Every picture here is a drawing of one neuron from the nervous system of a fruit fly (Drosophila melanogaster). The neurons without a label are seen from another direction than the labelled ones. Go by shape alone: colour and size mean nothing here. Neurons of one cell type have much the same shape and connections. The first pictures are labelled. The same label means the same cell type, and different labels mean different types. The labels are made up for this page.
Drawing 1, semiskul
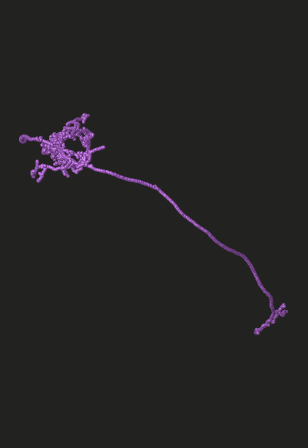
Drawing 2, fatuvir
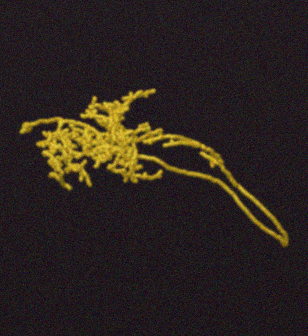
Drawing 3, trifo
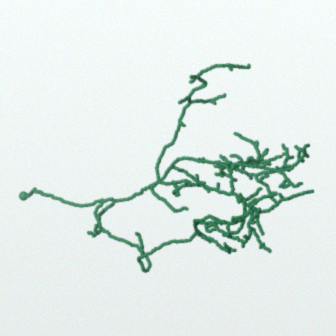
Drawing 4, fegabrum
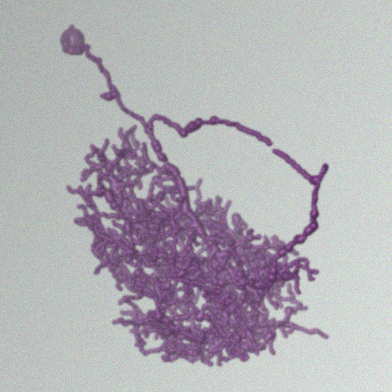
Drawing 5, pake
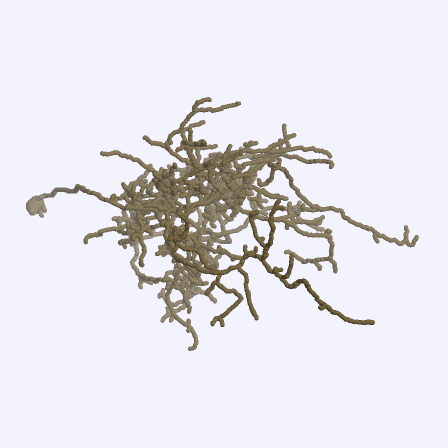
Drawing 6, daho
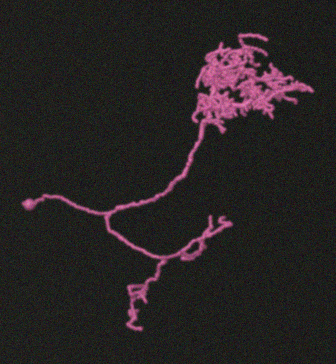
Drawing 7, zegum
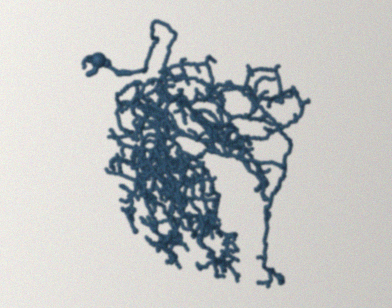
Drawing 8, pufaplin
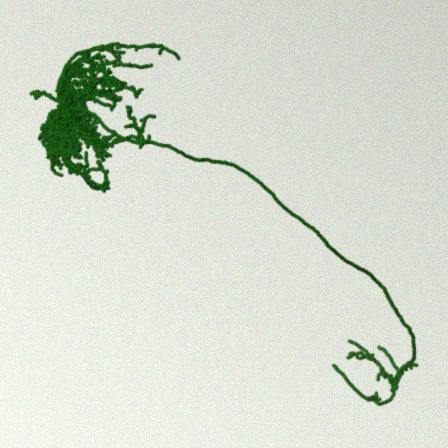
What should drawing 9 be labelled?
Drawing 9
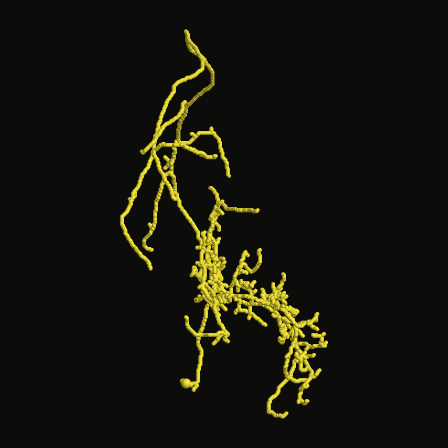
semiskul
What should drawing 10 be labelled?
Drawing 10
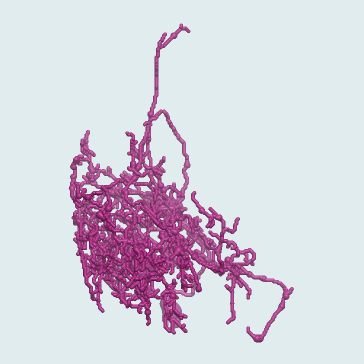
zegum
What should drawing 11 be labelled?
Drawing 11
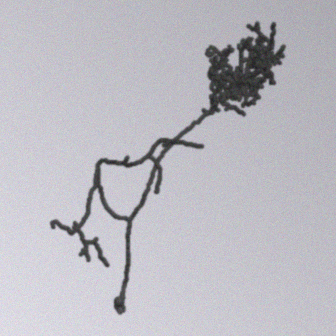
daho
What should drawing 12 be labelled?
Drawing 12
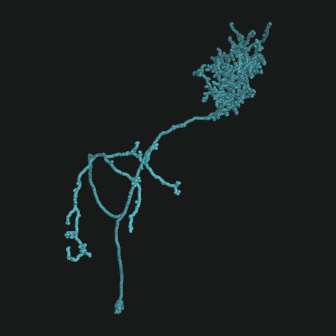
daho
